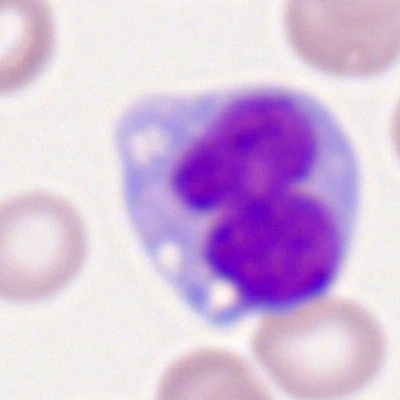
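Monocyte, central cell. Nucleus lies toward the right side. Cytoplasm pale blue-grey, with a few small clear vacuoles left of the nucleus. Outline irregular, not round.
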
